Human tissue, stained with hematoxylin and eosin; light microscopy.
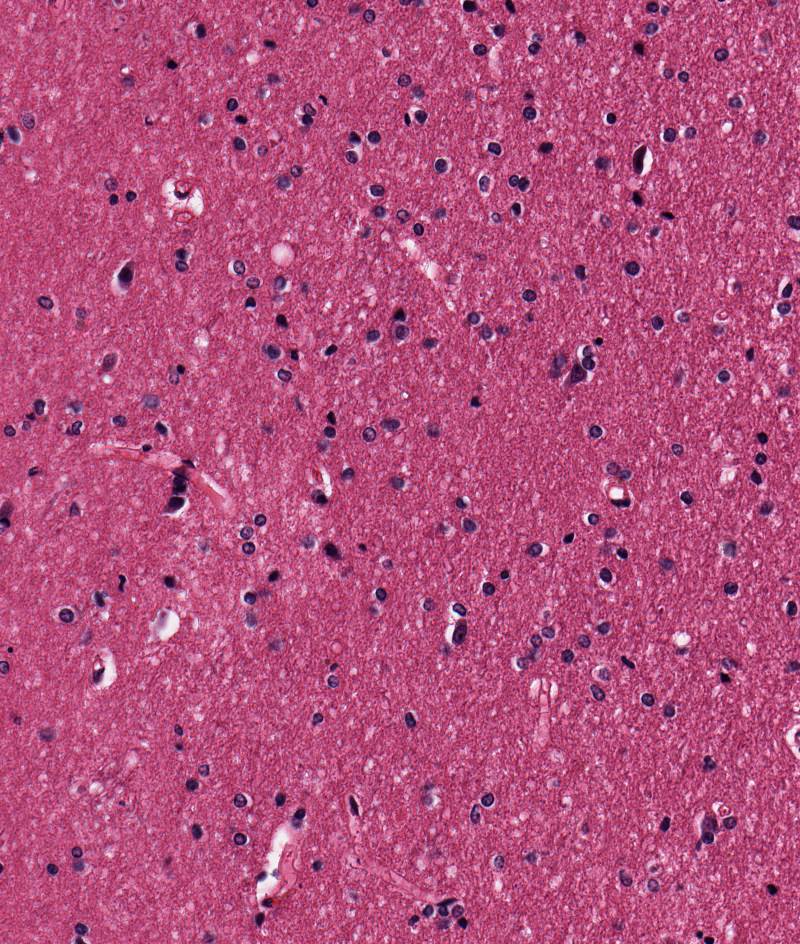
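Cerebral cortex: a uniform pink, finely fibrillary matrix throughout, with cells scattered singly and no organised units. Most cells are small, with round, dark, evenly stained nuclei spread fairly evenly across the field. Many of these nuclei sit within a clear halo rather than showing visible cytoplasm. Many tiny empty vacuoles are scattered through the matrix.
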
